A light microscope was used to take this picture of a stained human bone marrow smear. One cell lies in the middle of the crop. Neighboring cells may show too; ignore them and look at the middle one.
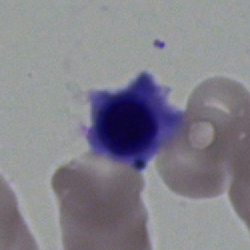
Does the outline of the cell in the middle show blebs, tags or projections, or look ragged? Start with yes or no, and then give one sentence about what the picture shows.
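Yes. The cell outline is irregular, with several pointed projections.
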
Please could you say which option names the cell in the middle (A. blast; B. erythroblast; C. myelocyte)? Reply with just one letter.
B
